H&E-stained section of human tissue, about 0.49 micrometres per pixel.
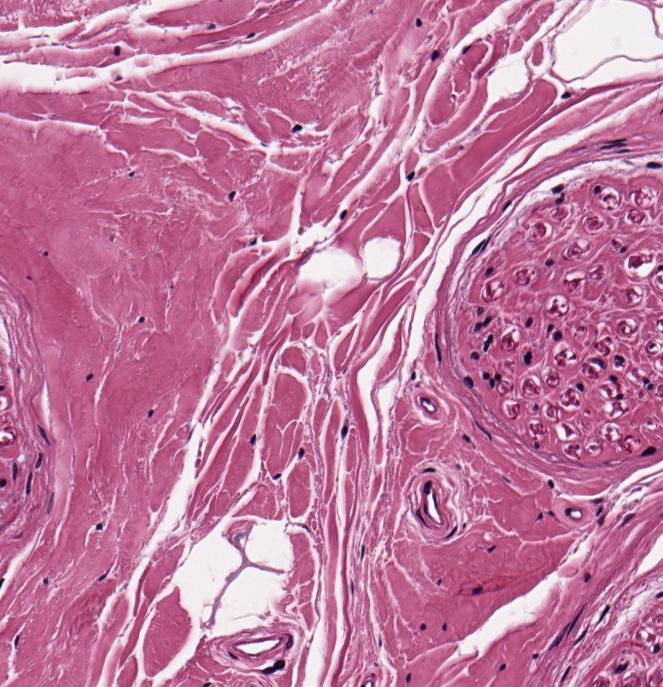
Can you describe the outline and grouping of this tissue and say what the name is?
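Notice how pink eosinophilic fibres fill most of the field, running in several directions, some cut lengthwise, some across. They carry sparse, small, dark, elongated nuclei. On the right side, a large rounded nerve fascicle is bounded by a thin layered sheath. In the lower middle, small thick-walled vessels have narrow slit-like lumens. This is tibial nerve.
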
